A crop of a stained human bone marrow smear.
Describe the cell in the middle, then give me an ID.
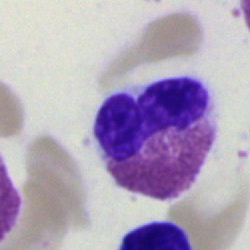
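A rounded outline carries a shallow notch at the top, giving a heart-like shape. Nuclear chromatin is dense and stains deep purple. Pinkish-lilac cytoplasm occupies the lower part of the cell and is filled with fine, closely packed pinkish granules. This is an eosinophil.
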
